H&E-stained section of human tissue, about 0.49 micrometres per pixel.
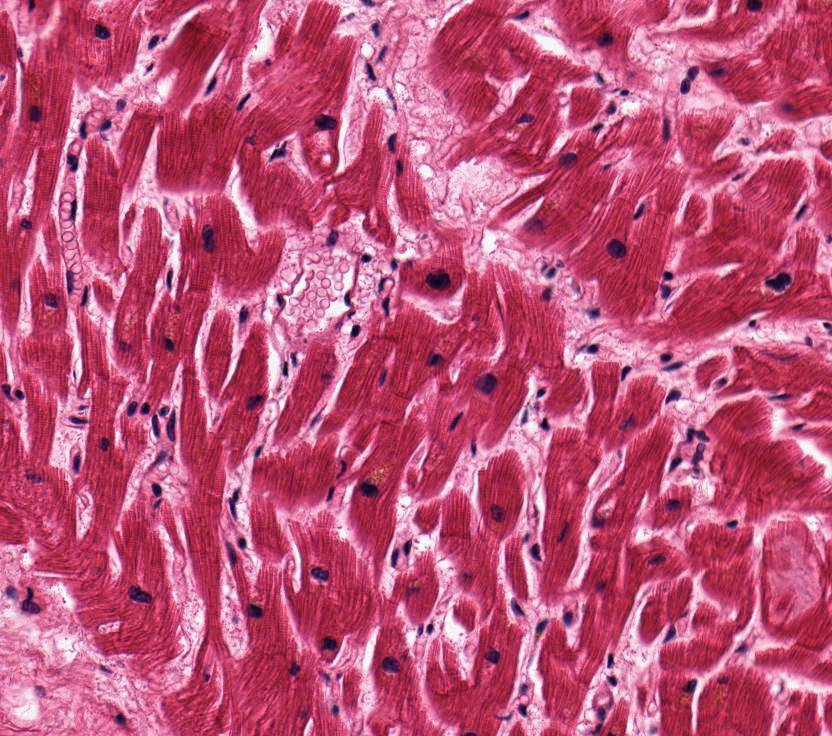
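Left ventricle of the heart. Some fibres carry fine yellow-brown granules in their cytoplasm close to the nucleus. Fibres in the left half are mostly cut lengthwise; many in the right half are cut obliquely or across. Pale, loose interstitial tissue with small dark spindle-shaped nuclei separates the fibres. Small vessels in the upper centre and upper left are packed with pale round red blood cells.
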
